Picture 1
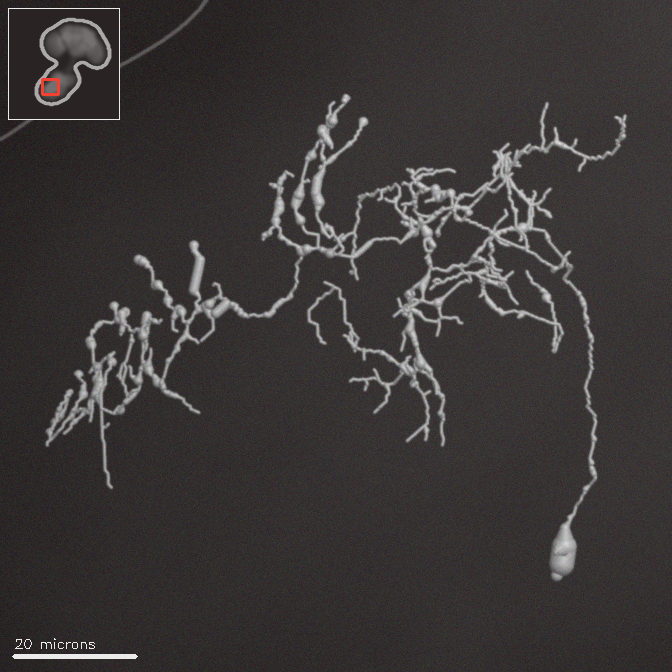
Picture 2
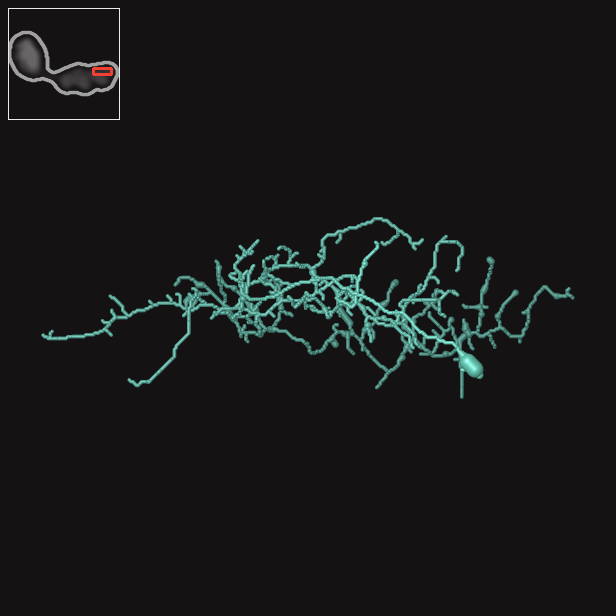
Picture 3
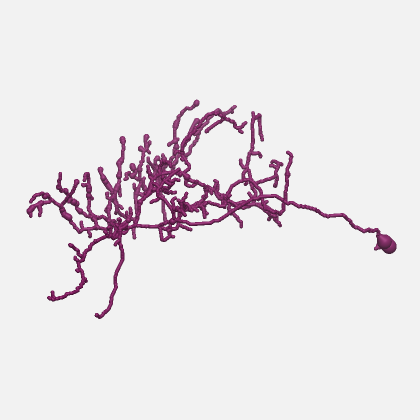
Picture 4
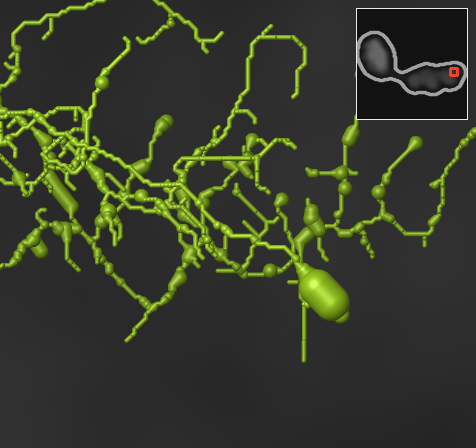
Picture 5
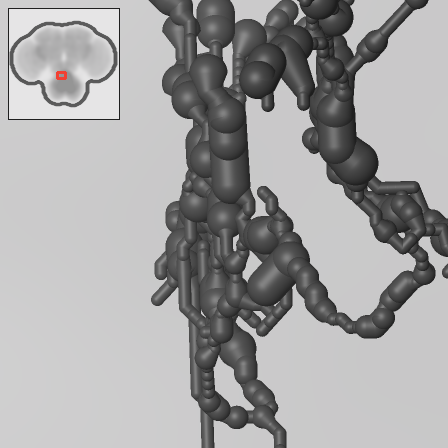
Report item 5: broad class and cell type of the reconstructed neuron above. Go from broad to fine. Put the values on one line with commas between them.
nerve-cord intrinsic neuron, INXXX397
